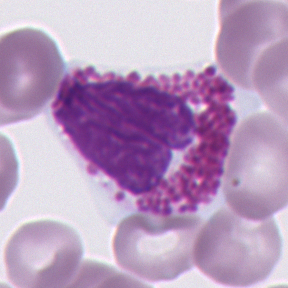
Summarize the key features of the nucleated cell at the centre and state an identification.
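First, the nucleus sits toward the left side of the cell, and no nucleoli show. Next, the granules gather mostly around the nucleus rather than over it. Last, the granule-free cytoplasm at the lower left edge is pale, nearly colourless. The cell is an eosinophil.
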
